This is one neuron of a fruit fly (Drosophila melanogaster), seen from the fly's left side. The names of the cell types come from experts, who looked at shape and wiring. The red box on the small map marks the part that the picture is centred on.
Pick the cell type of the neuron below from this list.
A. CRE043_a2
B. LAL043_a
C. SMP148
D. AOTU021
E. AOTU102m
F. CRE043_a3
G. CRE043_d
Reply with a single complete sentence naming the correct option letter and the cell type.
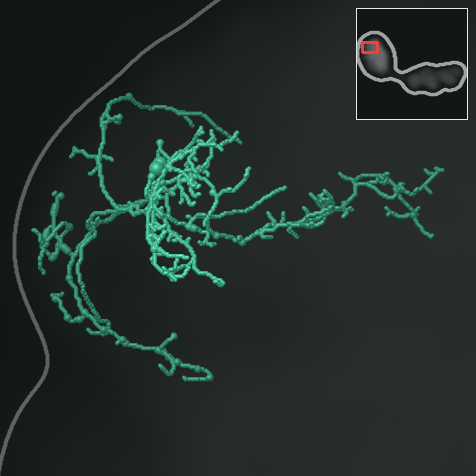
From the options, E supplies the neuron's cell type, AOTU102m.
